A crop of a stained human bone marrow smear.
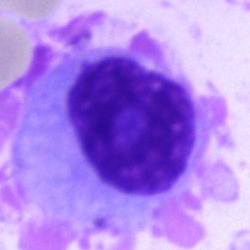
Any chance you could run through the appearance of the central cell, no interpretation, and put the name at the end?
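Off-centre to the right sits the nucleus, leaving a wider band of cytoplasm on the left. Its chromatin is dark purple and clumped, dotted with small paler spots. Plentiful cytoplasm forms a broad rim, not a thin one. The outline seems irregular, poorly defined where it meets the surrounding material. So, I'd say a plasma cell.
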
